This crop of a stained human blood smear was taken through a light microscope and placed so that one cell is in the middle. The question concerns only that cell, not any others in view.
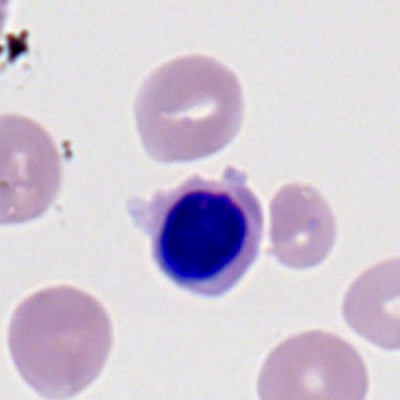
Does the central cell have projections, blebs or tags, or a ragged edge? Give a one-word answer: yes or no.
Yes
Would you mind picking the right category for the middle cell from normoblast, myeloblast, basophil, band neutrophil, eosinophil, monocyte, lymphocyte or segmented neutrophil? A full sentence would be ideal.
The cell at the middle of the frame should be recorded as a normoblast.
